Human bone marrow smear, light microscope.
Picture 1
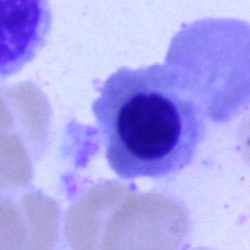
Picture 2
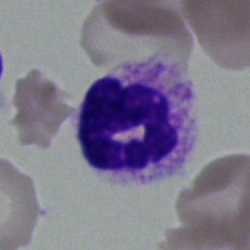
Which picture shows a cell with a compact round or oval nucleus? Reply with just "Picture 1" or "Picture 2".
Picture 1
